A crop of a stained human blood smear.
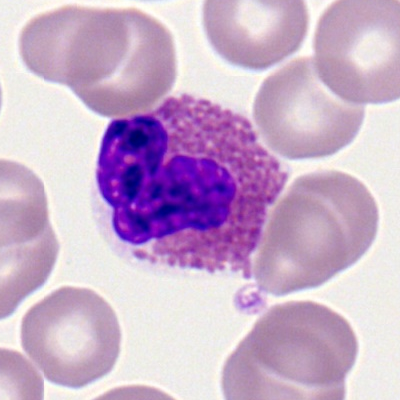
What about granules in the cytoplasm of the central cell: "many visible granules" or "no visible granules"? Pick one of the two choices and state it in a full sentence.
Many visible granules are held in the cell's cytoplasm.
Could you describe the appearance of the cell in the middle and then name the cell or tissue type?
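The outline is roughly round, nothing fancy there. The nucleus is made of two lobes, and it's pushed over toward the left side of the cell. The chromatin is dark purple and coarsely clumped. So that one's an eosinophil.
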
